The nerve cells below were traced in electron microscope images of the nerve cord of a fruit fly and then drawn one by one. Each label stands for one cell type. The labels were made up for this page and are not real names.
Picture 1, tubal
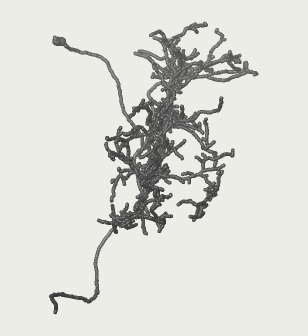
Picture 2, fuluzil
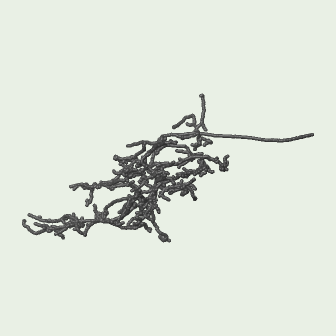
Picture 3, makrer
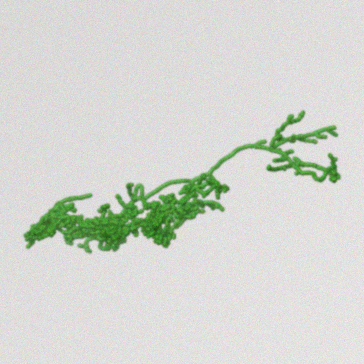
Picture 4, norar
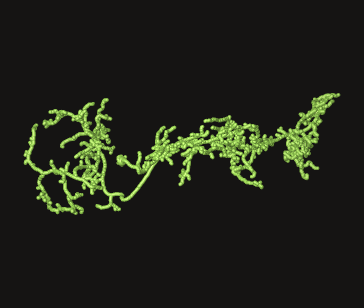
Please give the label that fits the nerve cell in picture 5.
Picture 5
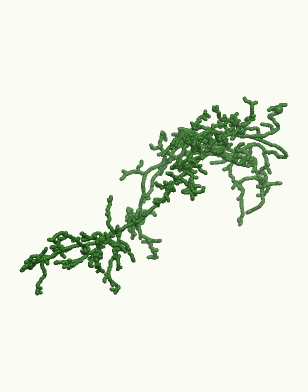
norar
